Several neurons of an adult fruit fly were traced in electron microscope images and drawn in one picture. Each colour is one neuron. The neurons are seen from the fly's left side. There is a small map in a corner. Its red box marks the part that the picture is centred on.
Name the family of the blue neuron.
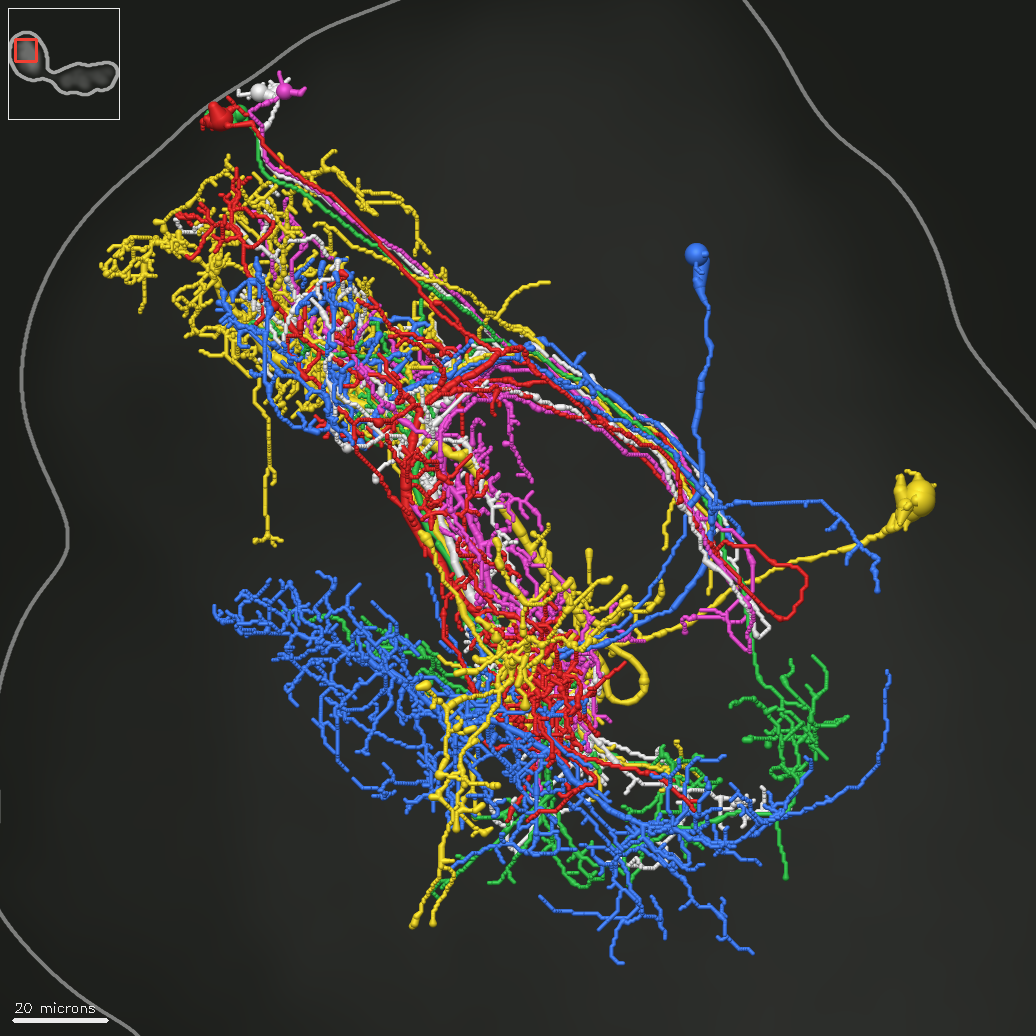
hemilineage DM1_antero_dorsal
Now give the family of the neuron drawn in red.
hemilineage SMPad2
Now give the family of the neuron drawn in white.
hemilineage SMPad2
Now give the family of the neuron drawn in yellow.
hemilineage SMPpv2_ventral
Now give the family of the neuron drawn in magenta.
hemilineage SMPad2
